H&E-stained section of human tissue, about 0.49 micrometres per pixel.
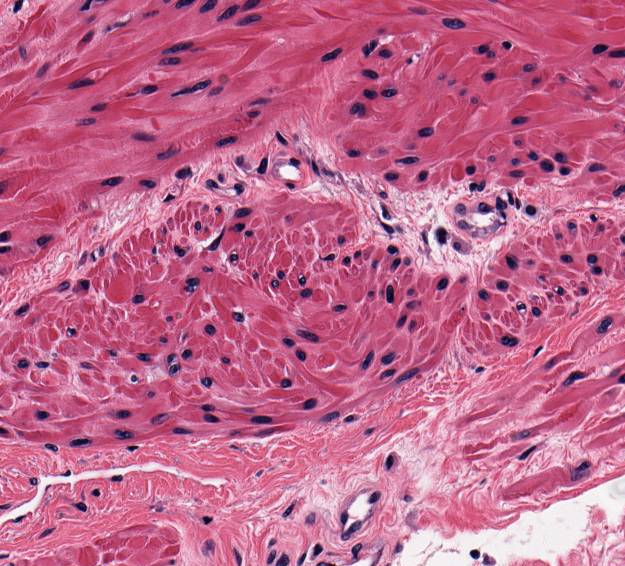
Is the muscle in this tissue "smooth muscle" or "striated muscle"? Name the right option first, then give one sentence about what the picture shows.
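Smooth muscle. The field is made up of bundles of smooth muscle cut in different planes and separated by thin strands of connective tissue.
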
